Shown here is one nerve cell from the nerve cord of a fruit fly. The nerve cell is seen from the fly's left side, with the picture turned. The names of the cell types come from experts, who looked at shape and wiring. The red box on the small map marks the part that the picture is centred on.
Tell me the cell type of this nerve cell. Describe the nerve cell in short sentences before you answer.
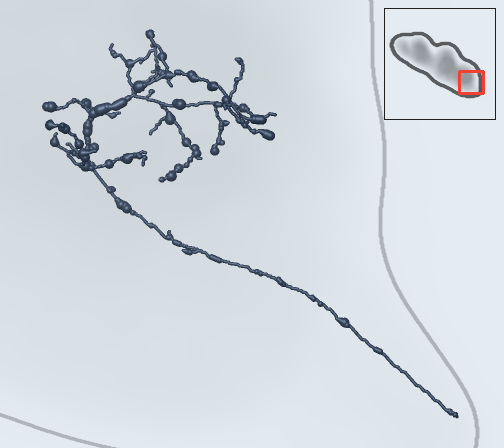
No cell body is drawn. As drawn here it is about as wide as it is tall. Its broad class is descending neuron. It is of cell type DNge077.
